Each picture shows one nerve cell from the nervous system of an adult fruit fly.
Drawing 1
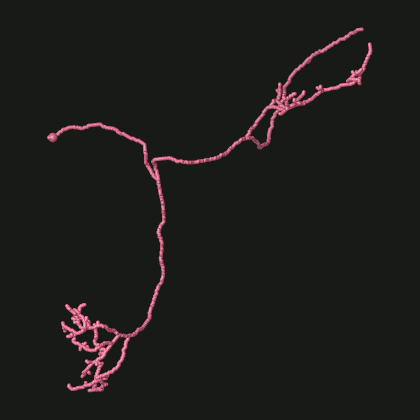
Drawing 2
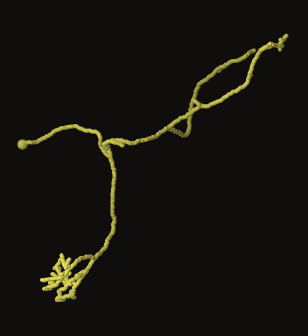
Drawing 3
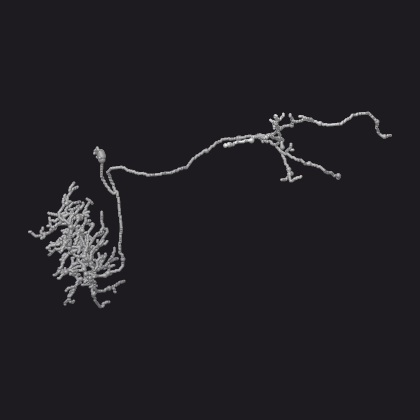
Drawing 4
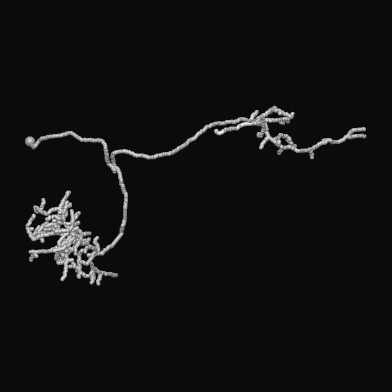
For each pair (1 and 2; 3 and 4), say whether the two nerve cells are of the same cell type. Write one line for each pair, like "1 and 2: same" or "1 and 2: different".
1 and 2: same
3 and 4: same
